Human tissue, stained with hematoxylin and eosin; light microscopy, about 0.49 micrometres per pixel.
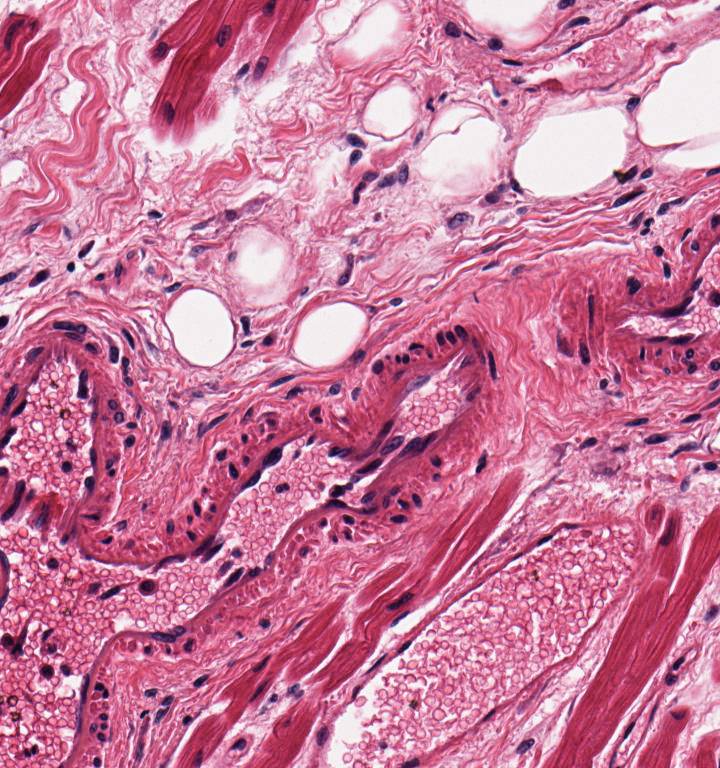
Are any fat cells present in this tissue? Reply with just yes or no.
Yes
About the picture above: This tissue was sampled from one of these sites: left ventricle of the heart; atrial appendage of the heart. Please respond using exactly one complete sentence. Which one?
Sampling of this tissue was done from the atrial appendage of the heart.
